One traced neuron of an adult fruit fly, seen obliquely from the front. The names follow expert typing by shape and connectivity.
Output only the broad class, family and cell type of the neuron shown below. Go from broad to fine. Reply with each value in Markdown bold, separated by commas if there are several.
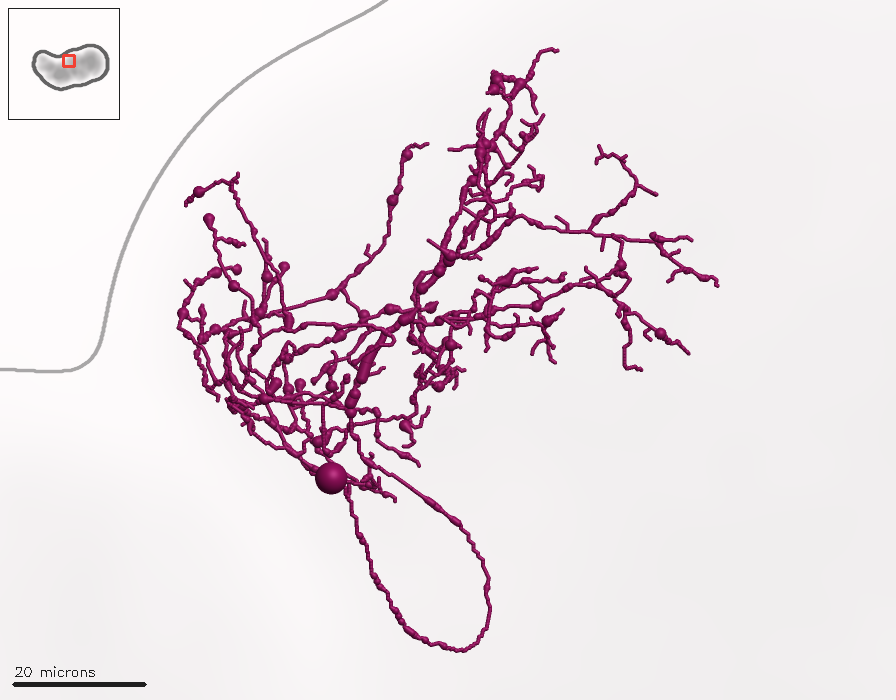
**central-brain intrinsic neuron**, **hemilineage LHl4_dorsal**, **LHCENT13_b**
